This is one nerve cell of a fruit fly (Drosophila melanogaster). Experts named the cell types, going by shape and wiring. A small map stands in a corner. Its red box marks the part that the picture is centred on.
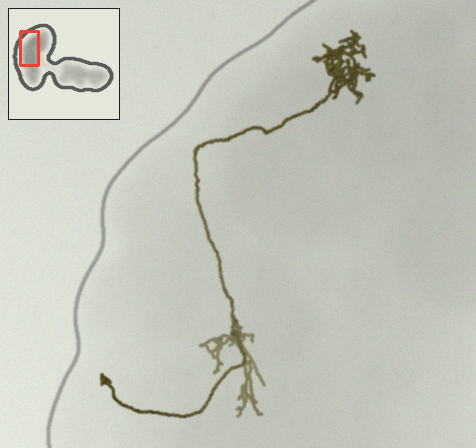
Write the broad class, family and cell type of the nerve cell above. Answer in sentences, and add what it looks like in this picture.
It is a central-brain intrinsic neuron. Its family is hemilineage CREa1_ventral. It is of cell type mAL4A. It is in the brain and does not reach the nerve cord. The cell body can be seen at the lower left of the picture.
